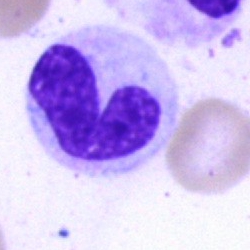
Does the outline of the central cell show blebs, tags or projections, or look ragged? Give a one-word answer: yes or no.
No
